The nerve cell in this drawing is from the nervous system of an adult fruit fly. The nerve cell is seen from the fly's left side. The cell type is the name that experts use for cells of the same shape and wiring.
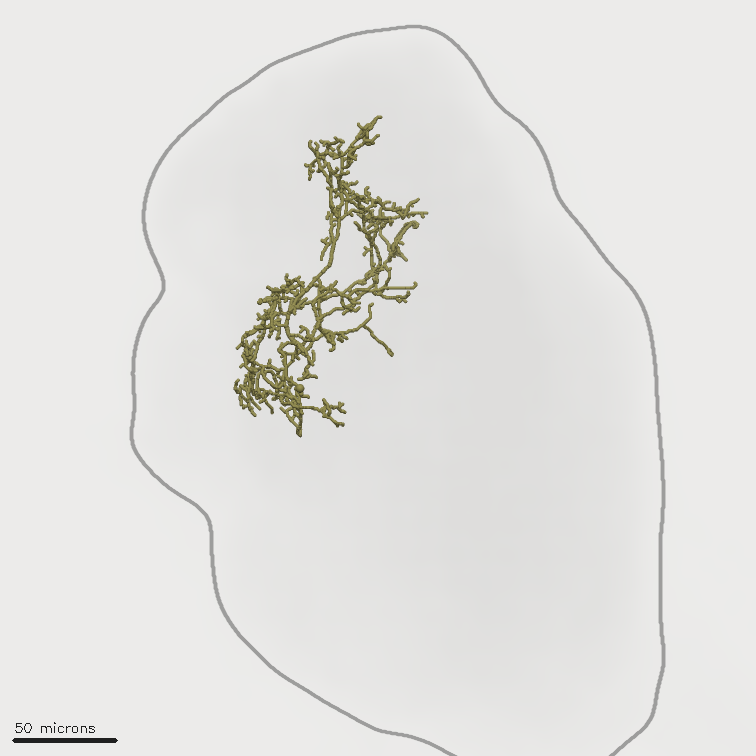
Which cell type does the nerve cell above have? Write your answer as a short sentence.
The cell type is CB3433.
